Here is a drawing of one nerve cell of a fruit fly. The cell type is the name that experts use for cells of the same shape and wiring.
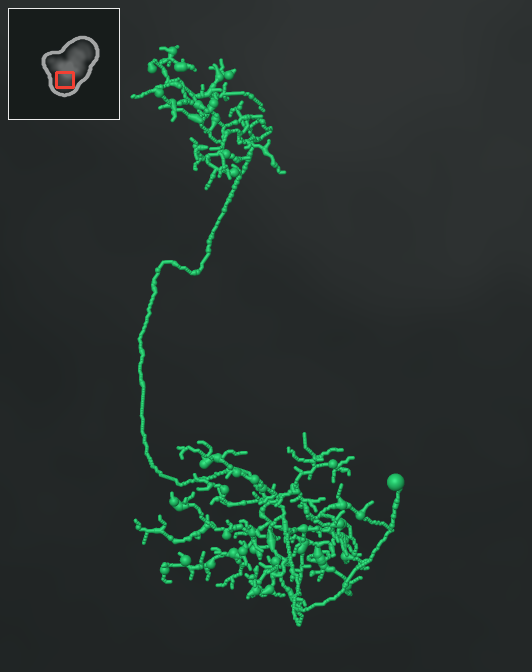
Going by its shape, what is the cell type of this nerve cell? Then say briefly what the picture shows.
Its cell type is Tm32. This is an optic-lobe intrinsic neuron. The cell body can be seen at the lower right of the picture. As drawn here it is taller than it is wide.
